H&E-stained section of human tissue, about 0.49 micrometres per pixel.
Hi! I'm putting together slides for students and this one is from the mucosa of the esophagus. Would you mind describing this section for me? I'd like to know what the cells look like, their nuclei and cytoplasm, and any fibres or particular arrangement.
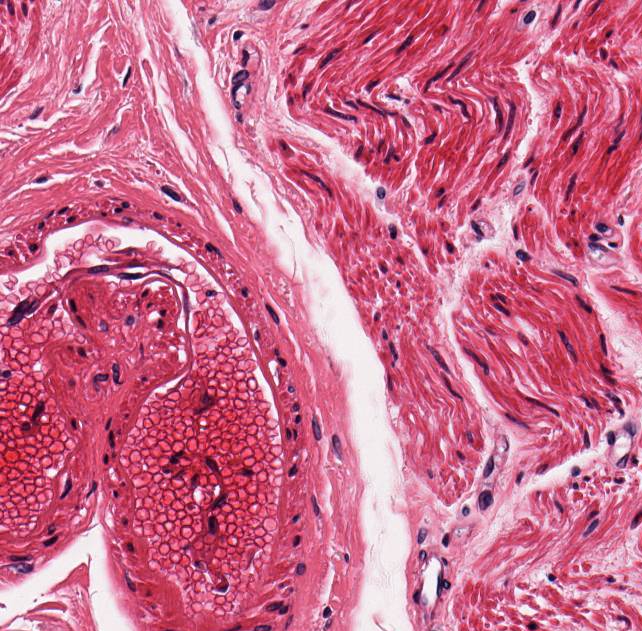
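A nerve fascicle cut across fills the lower left; smooth muscle bundles fill the right half, some cut lengthwise, others across toward the lower right. Their spindle-shaped cells have bright pink cytoplasm, elongated nuclei and no cross-striations. Pale loose connective tissue separates the bundles.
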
